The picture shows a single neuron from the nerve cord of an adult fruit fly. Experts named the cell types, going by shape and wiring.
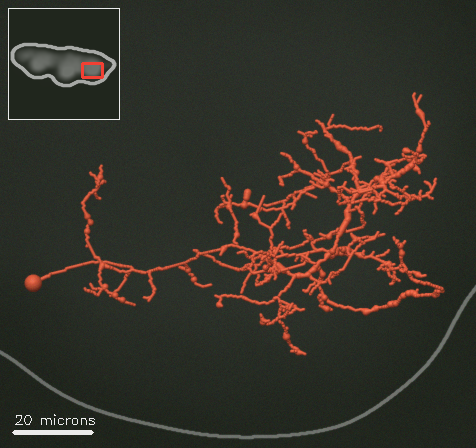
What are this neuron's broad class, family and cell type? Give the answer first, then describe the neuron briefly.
Its broad class is nerve-cord intrinsic neuron. Its family is hemilineage 20A.22A. It is of cell type IN20A.22A038. By the scale bar it is about 110 microns wide in this view. The picture shows dozens of branch ends.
